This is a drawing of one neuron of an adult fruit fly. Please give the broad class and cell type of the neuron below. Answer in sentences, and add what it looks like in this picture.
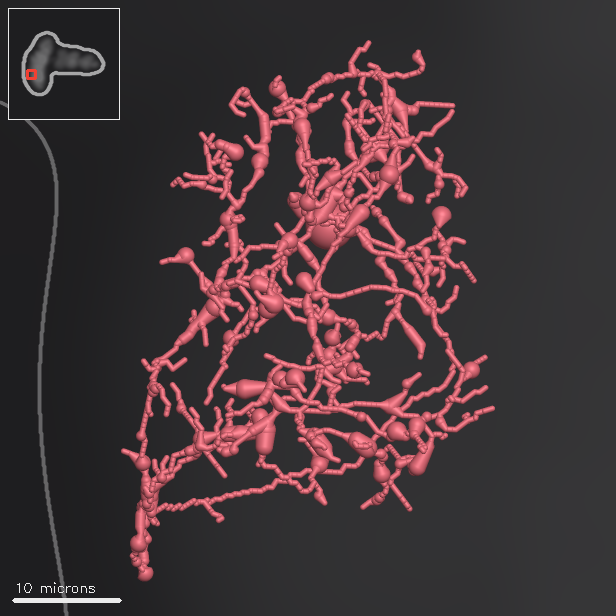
It is a central-brain intrinsic neuron. The cell type is CB3233. From top to bottom in the picture it spans about 50 microns. Dozens of branch ends can be seen.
